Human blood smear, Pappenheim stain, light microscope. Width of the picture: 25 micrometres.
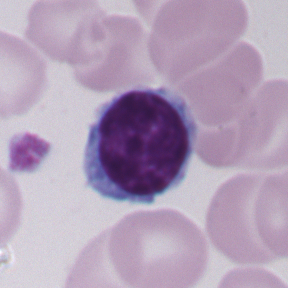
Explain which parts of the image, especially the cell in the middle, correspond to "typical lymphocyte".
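In this typical lymphocyte, two features agree with the kind. The nucleus fills about 70% of the cell's area.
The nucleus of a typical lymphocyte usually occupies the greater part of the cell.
The chromatin here is dark purple and coarsely clumped.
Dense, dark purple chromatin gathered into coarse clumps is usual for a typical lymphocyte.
Other features are simply seen: the nucleus is round, about 9 micrometres across, with no notch or indentation in its outline, and the thin pale blue rim of cytoplasm is wider on the left of the nucleus than on the right.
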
